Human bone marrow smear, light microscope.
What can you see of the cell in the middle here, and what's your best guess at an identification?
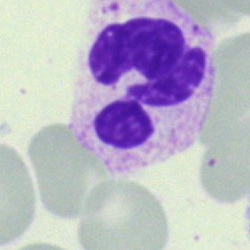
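Dark purple chromatin is densely condensed in the nucleus, and no nucleoli can be made out. Scattered through the cytoplasm are fine pinkish-purple granules, with no vacuoles among them. This is a segmented neutrophil.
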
